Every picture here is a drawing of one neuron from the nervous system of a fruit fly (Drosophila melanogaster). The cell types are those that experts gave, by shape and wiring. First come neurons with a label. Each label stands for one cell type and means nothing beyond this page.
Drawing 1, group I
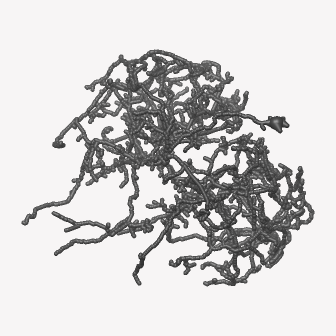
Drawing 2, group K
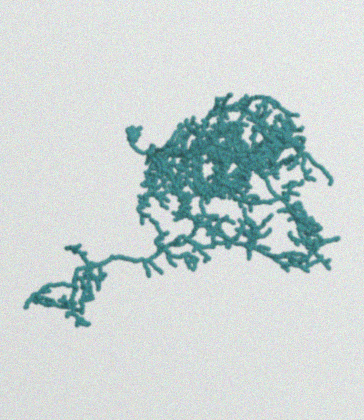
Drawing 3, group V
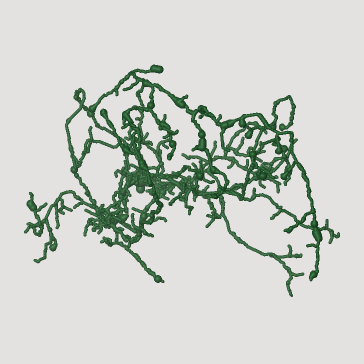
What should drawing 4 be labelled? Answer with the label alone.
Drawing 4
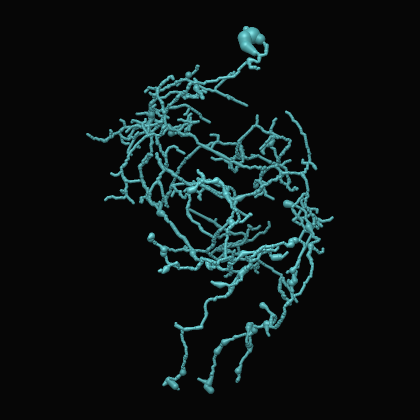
group V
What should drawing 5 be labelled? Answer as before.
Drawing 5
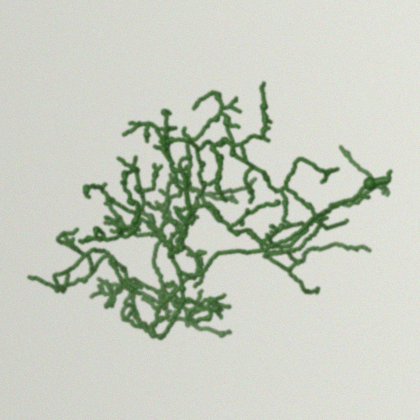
group I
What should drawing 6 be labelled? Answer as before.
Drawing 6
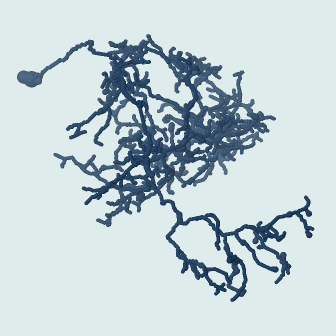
group K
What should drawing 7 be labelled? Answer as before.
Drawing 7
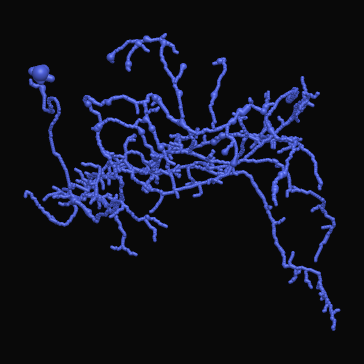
group V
